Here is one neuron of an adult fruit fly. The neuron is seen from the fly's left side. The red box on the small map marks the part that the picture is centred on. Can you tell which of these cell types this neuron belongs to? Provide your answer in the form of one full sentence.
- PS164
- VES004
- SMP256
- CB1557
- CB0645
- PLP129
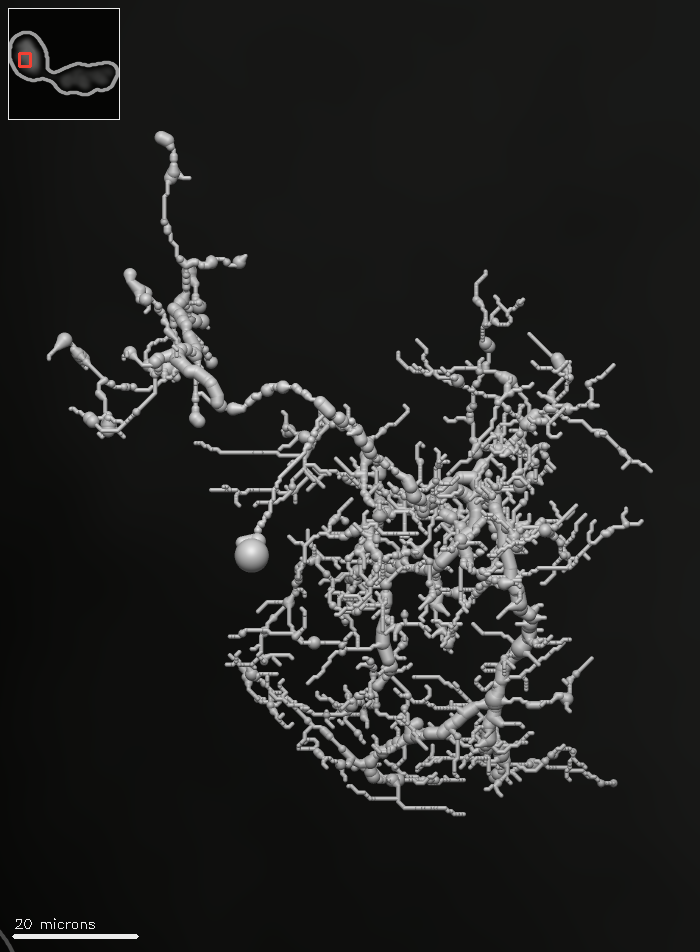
The neuron has CB1557 as its cell type.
